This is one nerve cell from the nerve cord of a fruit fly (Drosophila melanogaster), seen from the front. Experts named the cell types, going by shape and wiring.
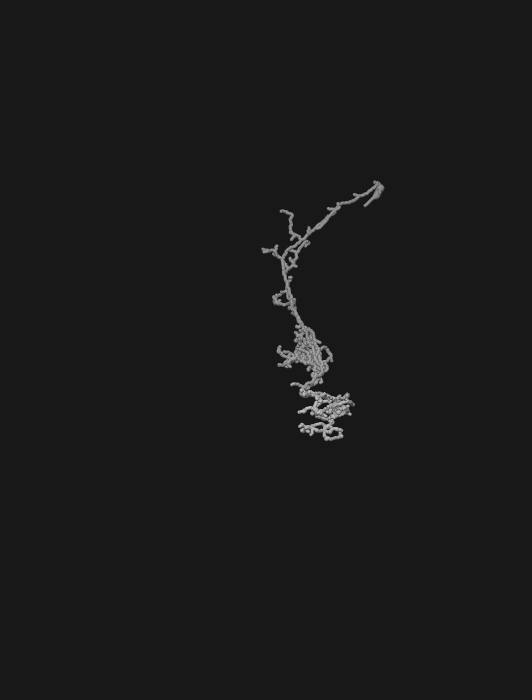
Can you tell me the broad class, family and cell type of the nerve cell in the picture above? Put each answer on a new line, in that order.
nerve-cord intrinsic neuron
hemilineage 09A
IN09A032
